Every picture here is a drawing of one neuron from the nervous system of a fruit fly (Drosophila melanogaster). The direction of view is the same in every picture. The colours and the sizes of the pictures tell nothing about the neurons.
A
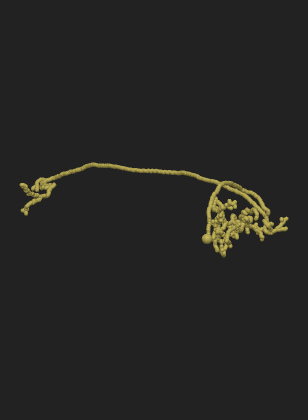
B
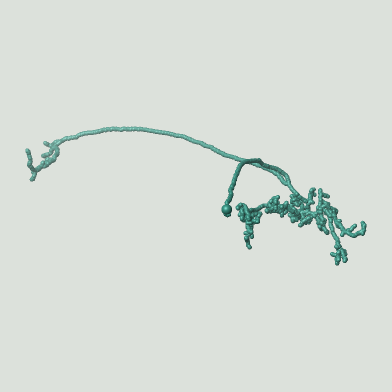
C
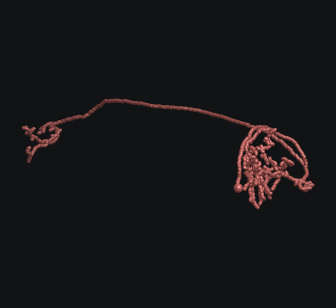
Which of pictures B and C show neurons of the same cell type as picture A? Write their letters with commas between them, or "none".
C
